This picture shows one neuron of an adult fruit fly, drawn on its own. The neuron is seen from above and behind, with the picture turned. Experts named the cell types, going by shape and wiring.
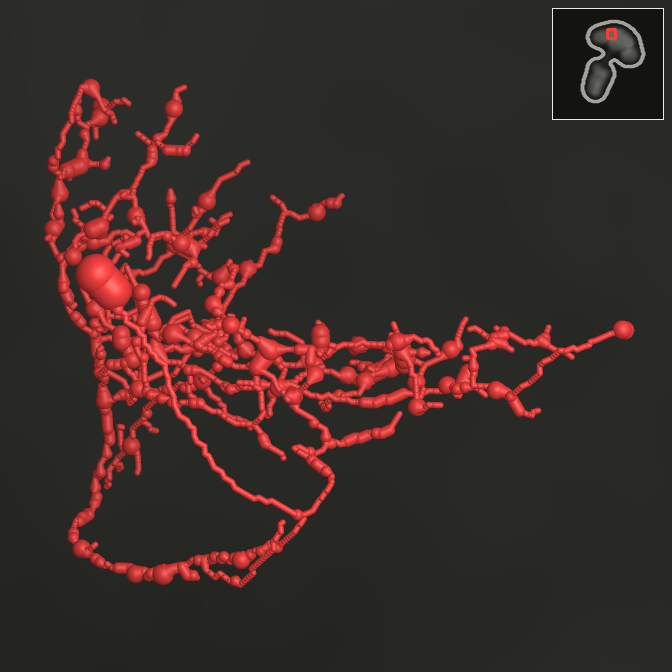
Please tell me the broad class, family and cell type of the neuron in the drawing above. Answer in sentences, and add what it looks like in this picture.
It is a central-brain intrinsic neuron. The family is hemilineage SLPpl2. The cell type is LHPV6k1. It is in the brain and does not reach the nerve cord. The cell body can be seen on the left of the picture. The picture shows dozens of branch ends.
